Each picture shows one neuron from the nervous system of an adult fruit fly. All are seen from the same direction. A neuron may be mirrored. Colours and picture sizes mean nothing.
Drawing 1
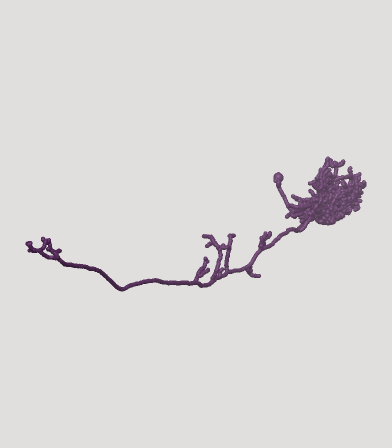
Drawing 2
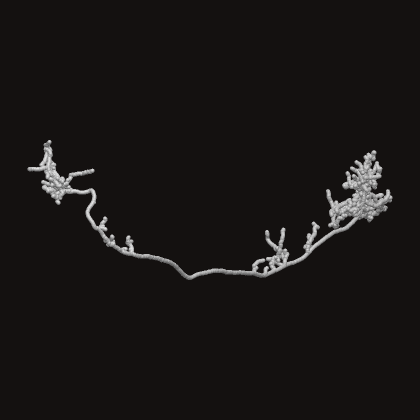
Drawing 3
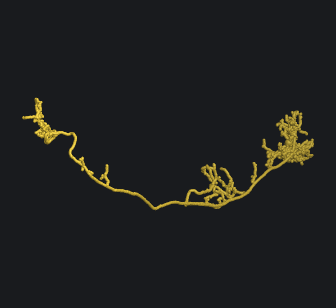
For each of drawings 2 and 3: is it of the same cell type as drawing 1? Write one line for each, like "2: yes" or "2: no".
2: yes
3: yes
